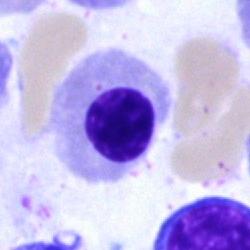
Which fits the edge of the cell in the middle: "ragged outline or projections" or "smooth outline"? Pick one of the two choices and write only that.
Smooth outline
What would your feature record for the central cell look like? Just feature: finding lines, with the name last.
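Chromatin: dense, dark purple, a few small paler patches
Nucleoli: not visible
Cytoplasm: no dense granulation
Vacuoles: absent from the cytoplasm
Identification: erythroblast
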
